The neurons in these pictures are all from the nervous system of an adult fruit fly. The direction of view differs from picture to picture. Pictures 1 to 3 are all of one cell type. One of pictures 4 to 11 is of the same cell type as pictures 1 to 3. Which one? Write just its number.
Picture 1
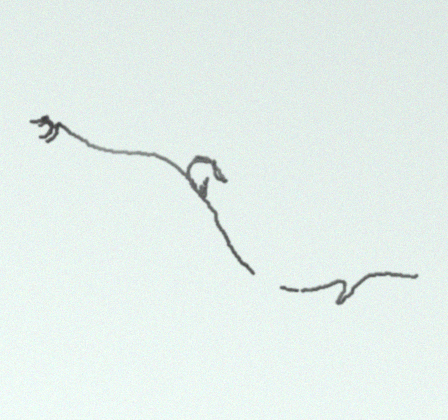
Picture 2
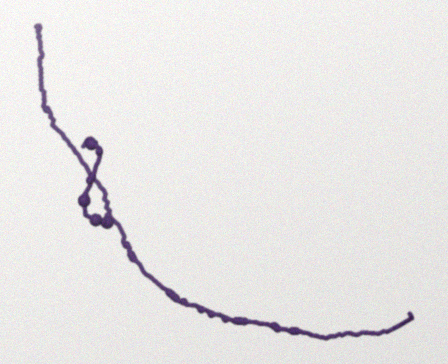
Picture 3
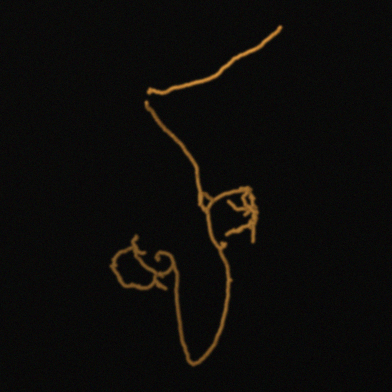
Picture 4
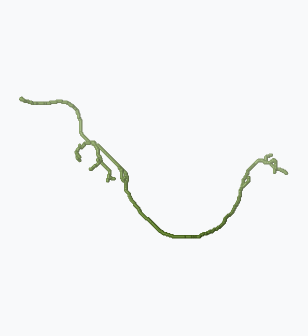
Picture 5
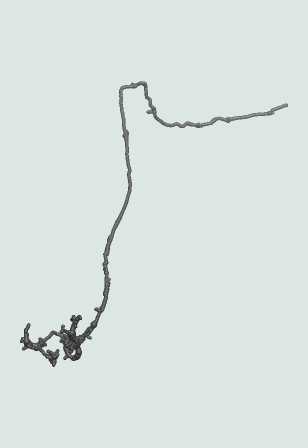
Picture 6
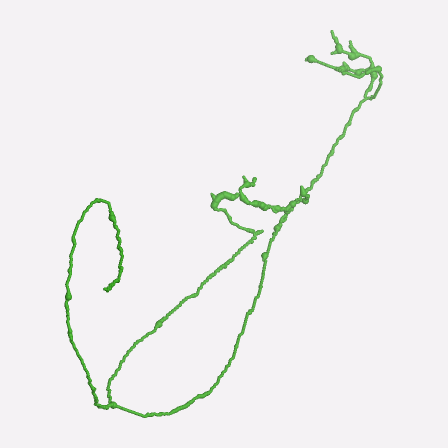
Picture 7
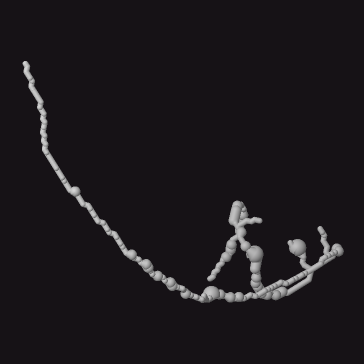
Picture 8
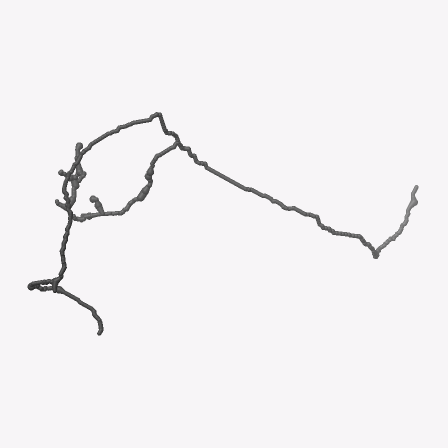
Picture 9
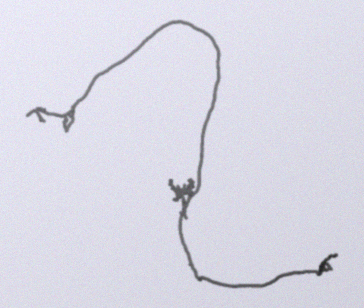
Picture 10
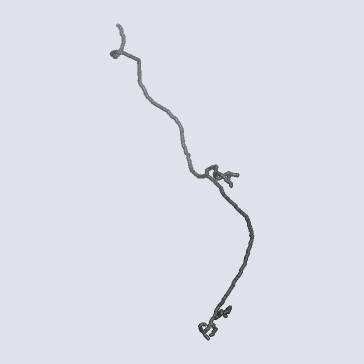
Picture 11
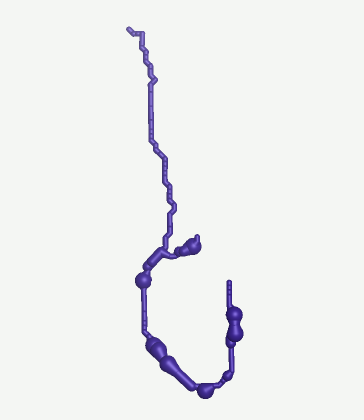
7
